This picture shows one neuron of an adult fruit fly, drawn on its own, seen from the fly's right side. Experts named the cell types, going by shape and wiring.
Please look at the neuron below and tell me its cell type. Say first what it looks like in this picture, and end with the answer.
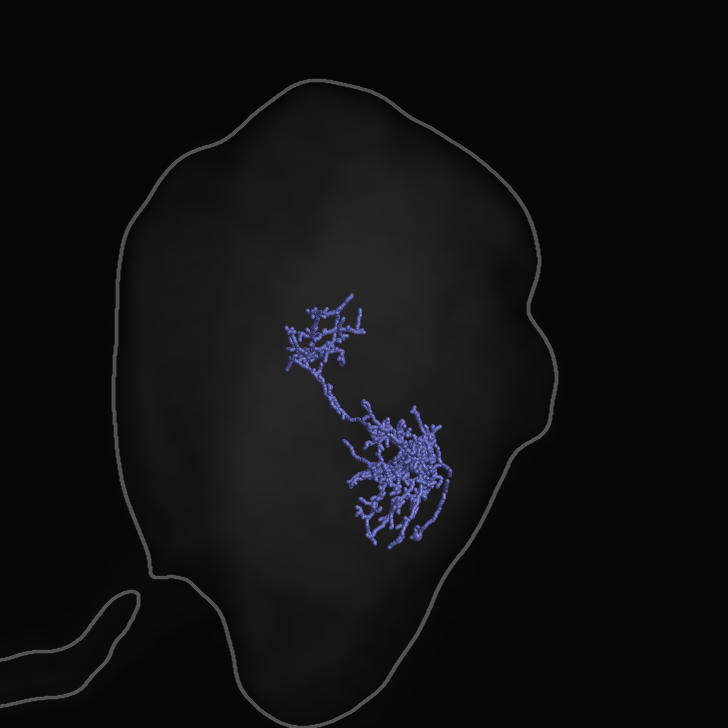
Its cell body lies at the bottom of the picture. As drawn here it is taller than it is wide. It is a central-brain intrinsic neuron. It is of cell type VES002.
